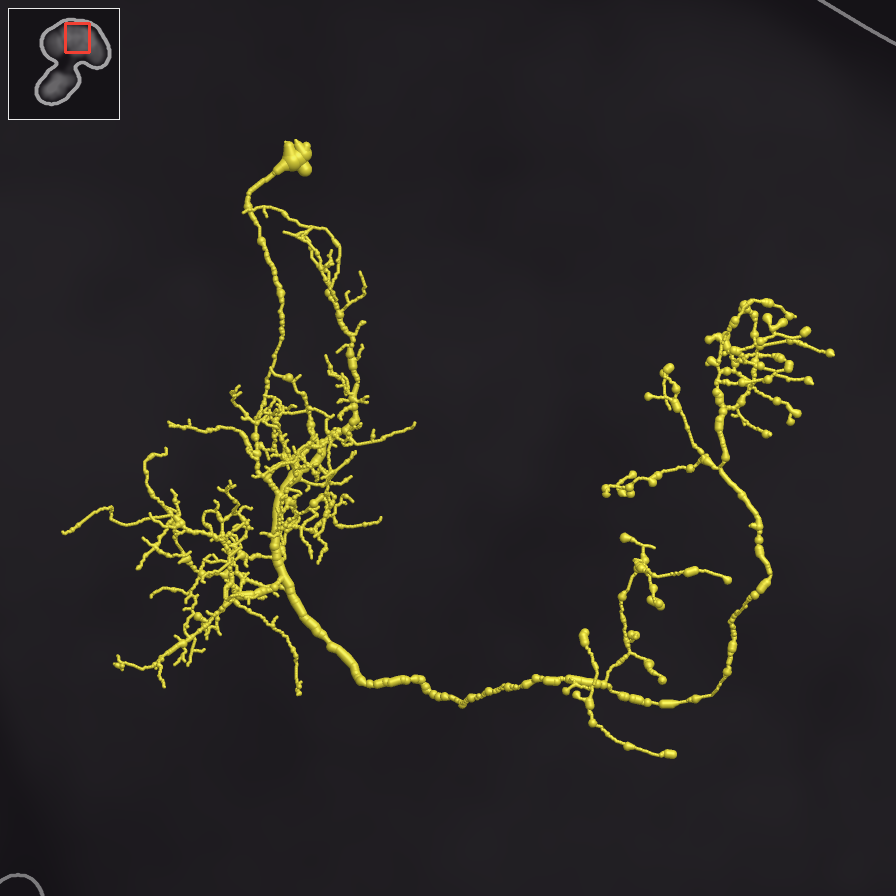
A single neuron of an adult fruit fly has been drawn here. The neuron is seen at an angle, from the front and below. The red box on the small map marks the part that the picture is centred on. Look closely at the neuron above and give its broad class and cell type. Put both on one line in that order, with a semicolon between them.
central-brain intrinsic neuron; IB047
